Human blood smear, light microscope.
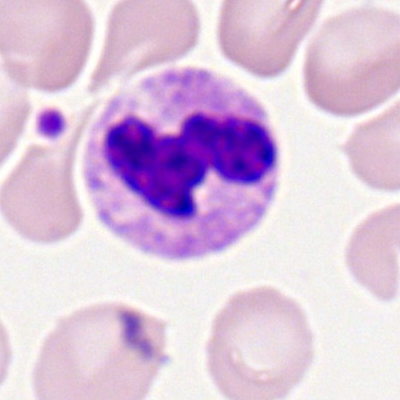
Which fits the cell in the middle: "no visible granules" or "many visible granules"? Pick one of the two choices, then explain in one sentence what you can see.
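Many visible granules. Fine lilac granules are spread evenly through the cytoplasm.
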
